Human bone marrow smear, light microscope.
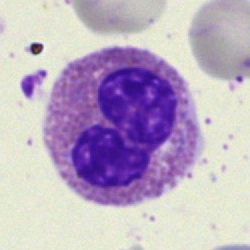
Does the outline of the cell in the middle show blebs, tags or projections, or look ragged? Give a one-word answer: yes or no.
No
